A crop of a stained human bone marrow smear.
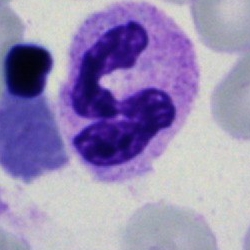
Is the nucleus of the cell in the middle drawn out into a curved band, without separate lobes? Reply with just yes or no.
Yes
